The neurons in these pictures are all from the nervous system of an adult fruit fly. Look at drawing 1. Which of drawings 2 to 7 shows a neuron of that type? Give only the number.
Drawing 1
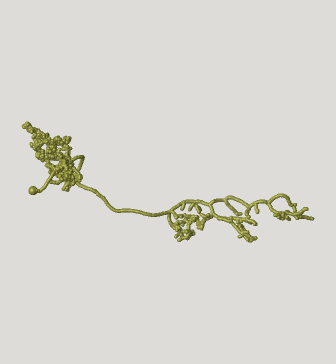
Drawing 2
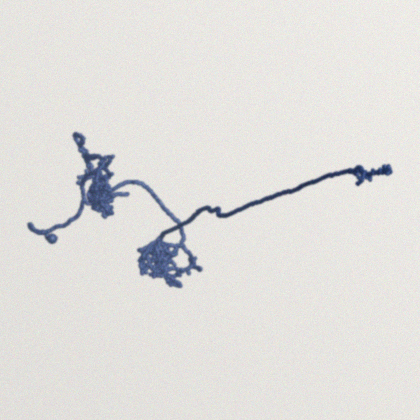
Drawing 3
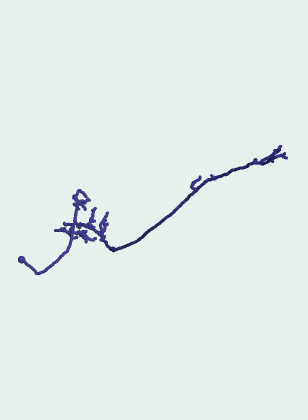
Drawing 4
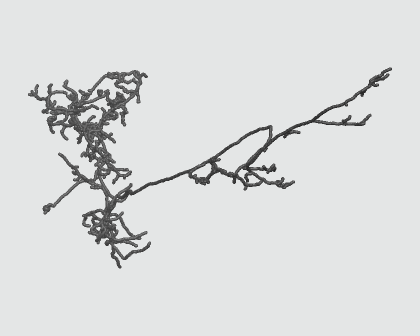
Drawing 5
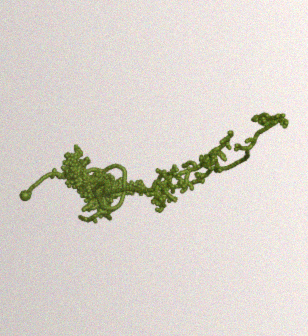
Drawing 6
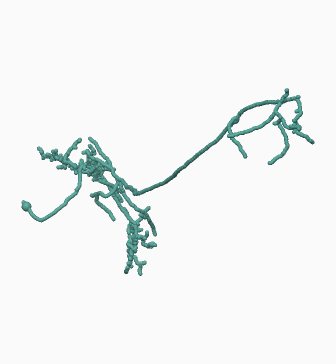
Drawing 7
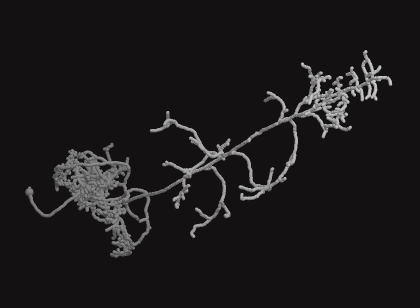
5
